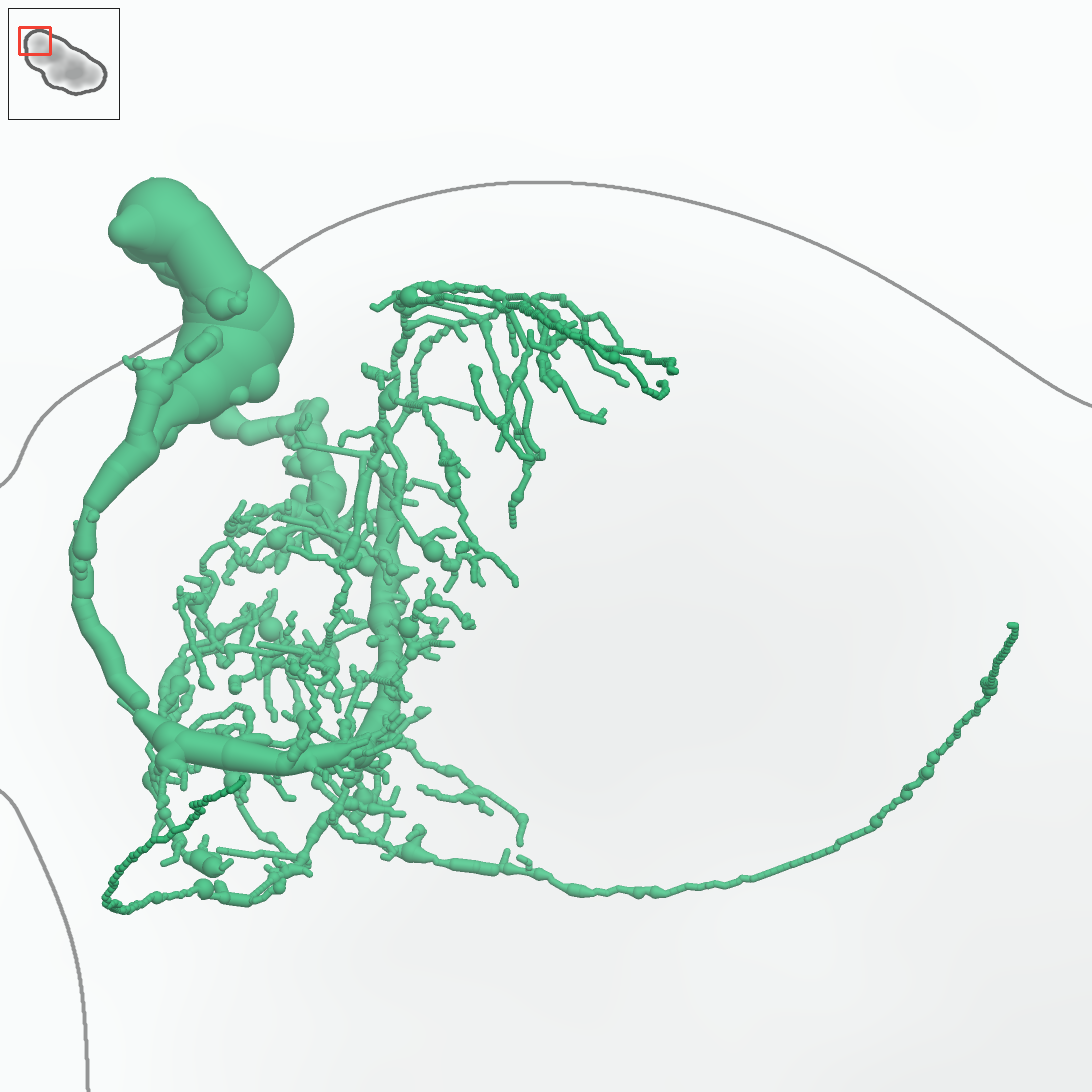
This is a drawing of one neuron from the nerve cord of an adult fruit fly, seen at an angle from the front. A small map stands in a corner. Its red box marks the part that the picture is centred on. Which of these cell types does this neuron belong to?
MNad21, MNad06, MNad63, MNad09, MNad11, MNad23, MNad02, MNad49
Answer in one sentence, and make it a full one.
On the level of cell type, this neuron is MNad49.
